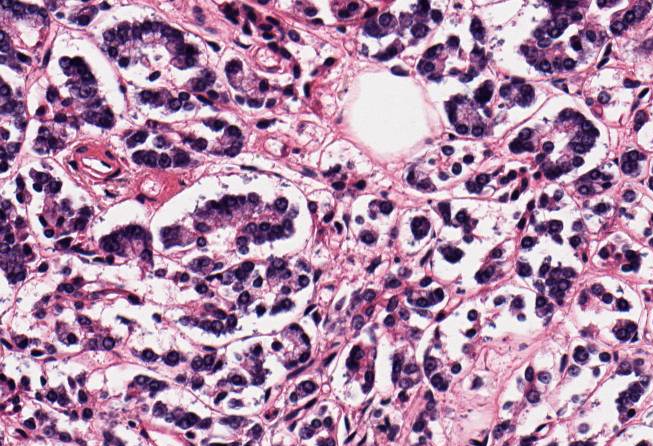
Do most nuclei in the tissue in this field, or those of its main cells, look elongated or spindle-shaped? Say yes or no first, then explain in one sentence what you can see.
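No. The nuclei are small, round and darkly stained purple.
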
